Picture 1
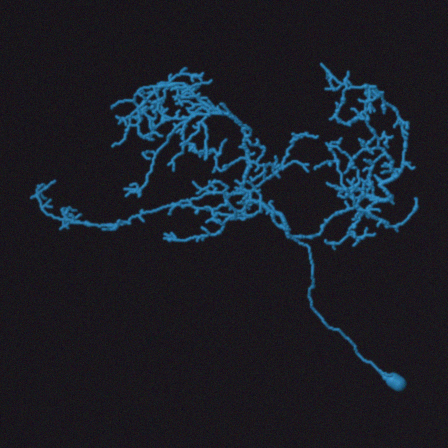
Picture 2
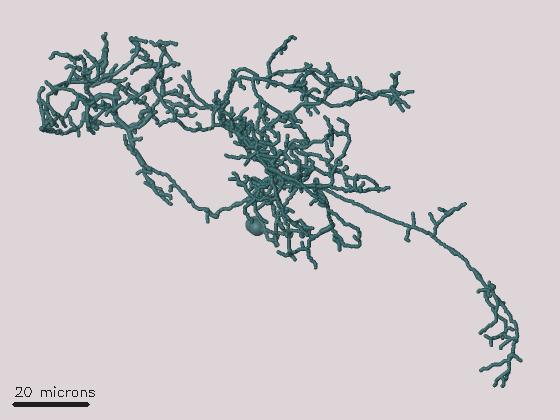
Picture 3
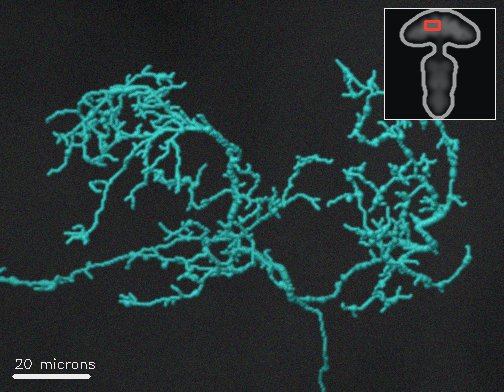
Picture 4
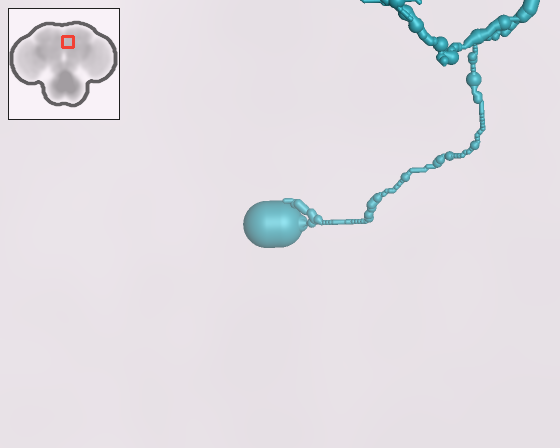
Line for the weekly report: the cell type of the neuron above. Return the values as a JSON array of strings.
["SMP389_a"]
